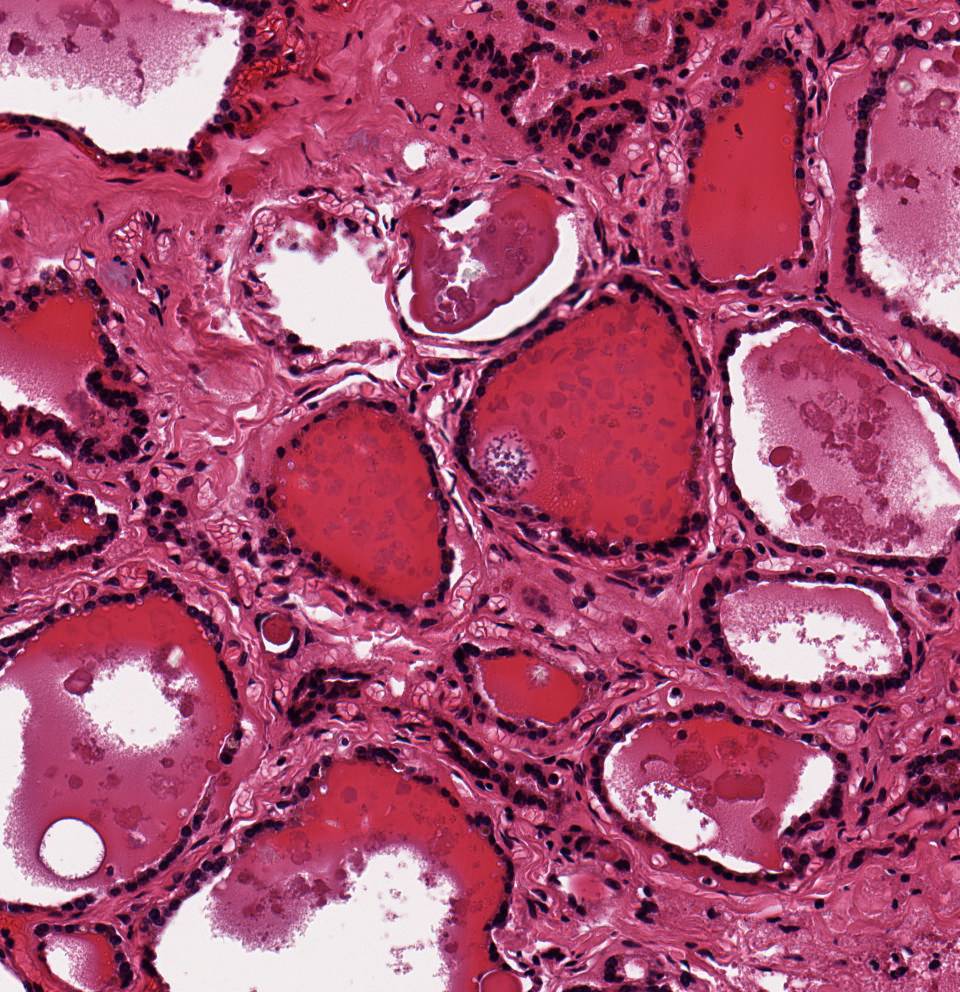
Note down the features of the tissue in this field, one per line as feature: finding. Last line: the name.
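Follicles: closely set, rounded to oval, widely varying size
Lining: single layer, flattened to low cuboidal, small dark round nuclei
Contents: small dark granular cluster near lower left edge of central large follicle
Stroma: narrow pink fibrous bands, spindle-shaped nuclei, widest upper left
Name: thyroid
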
